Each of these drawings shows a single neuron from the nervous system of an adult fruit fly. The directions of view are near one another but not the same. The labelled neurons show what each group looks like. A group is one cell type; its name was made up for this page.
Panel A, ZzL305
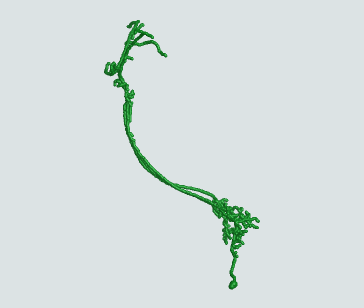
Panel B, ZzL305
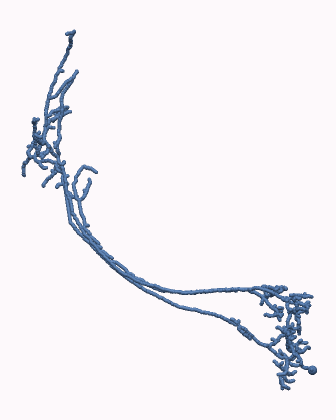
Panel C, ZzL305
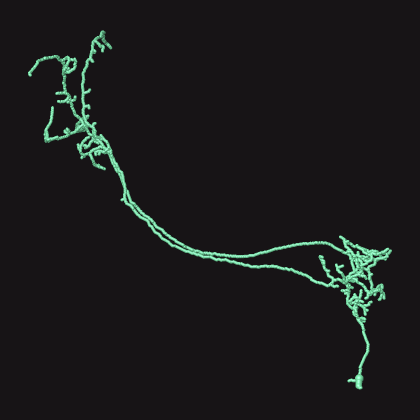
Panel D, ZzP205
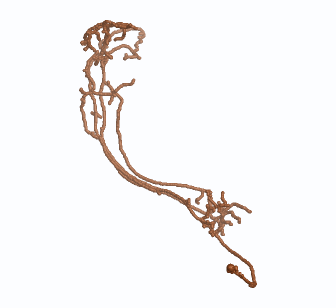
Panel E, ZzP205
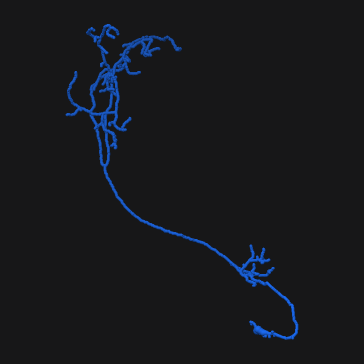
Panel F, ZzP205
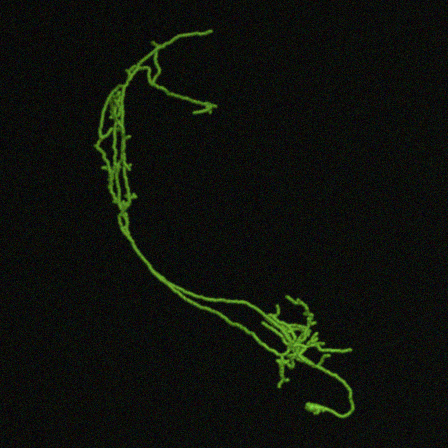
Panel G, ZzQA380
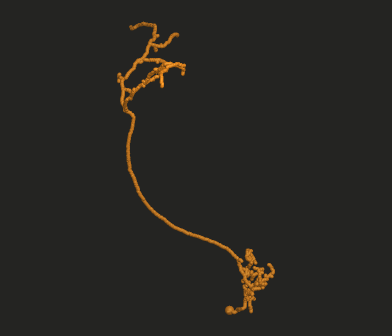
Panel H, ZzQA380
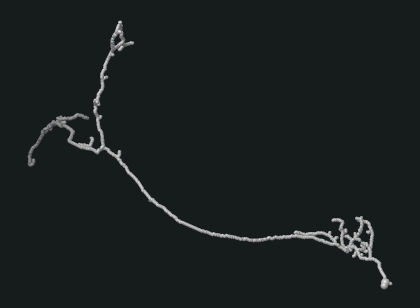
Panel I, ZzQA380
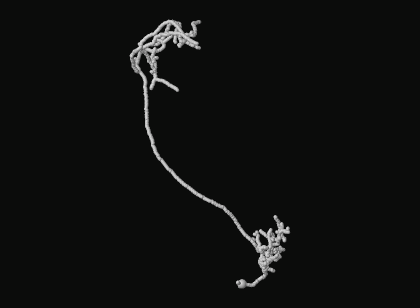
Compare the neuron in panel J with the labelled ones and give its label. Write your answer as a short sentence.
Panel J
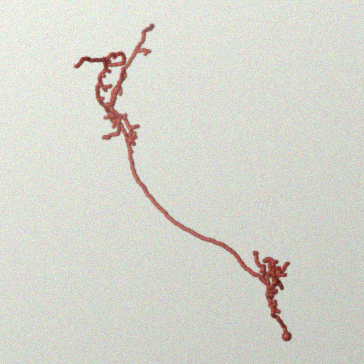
It belongs to ZzQA380.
